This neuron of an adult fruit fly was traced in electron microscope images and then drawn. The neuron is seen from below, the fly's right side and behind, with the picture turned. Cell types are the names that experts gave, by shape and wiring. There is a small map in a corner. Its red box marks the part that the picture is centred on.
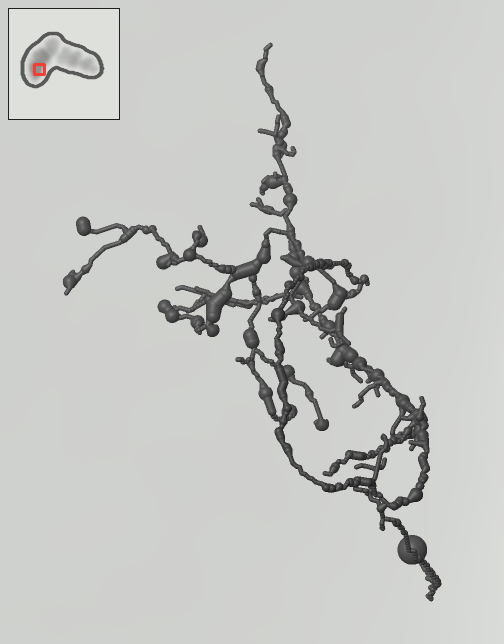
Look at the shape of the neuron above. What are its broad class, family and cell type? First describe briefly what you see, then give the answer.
Its cell body lies at the lower right of the picture. The picture shows dozens of branch ends. Its broad class is central-brain intrinsic neuron. Its family is hemilineage SMPpd1. It is of cell type SMP355.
